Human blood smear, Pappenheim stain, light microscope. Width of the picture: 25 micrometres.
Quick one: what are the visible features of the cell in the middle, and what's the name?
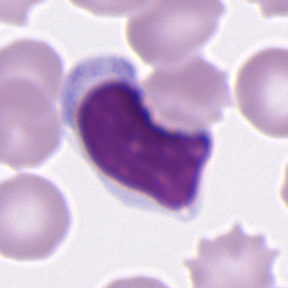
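Taking the features in turn, the cell in the middle is elongated along a diagonal running from upper left to lower right. Its nucleus fills most of the cell. At the upper right, the nuclear edge has a jagged, notched indentation. The chromatin is dense and dark purple. This is a typical lymphocyte.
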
